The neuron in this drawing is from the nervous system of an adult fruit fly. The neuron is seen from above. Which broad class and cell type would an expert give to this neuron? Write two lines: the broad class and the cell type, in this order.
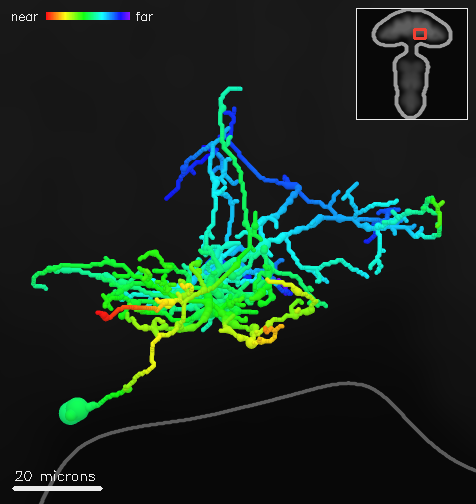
central-brain intrinsic neuron
CB0657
